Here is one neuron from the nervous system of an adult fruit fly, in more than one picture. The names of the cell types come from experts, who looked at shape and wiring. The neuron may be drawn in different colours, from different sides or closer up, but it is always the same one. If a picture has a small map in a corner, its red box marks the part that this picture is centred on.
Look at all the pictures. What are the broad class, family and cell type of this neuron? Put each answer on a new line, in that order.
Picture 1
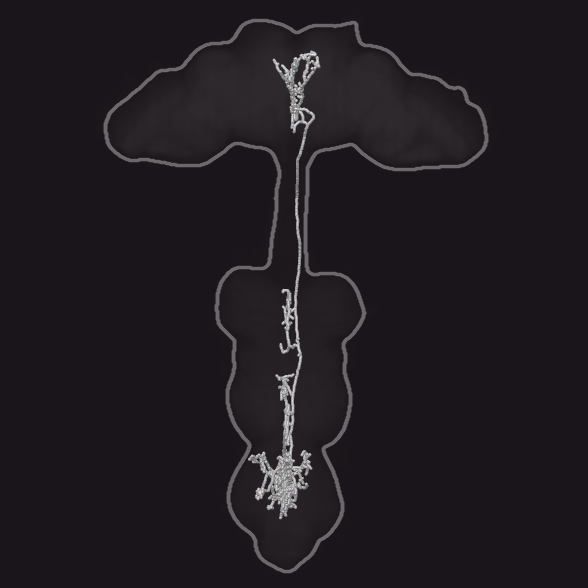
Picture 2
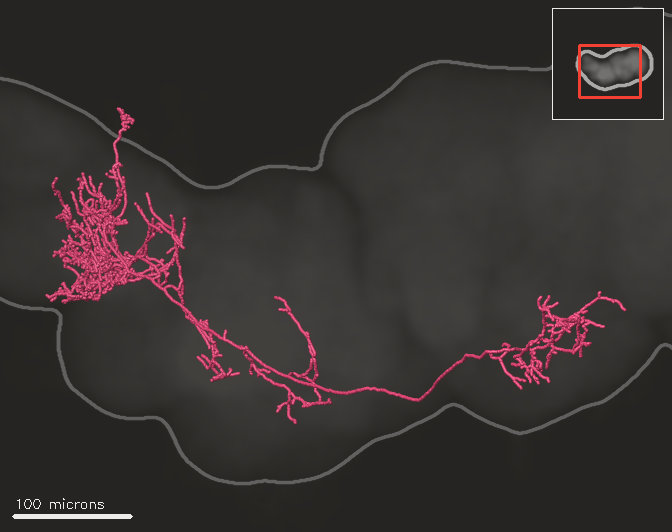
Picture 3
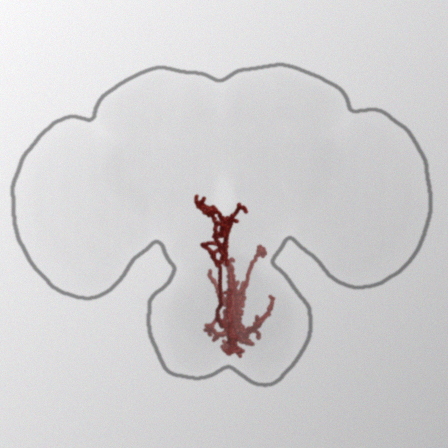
ascending neuron
hemilineage 05B
AN05B097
